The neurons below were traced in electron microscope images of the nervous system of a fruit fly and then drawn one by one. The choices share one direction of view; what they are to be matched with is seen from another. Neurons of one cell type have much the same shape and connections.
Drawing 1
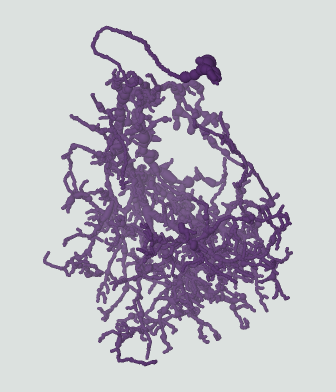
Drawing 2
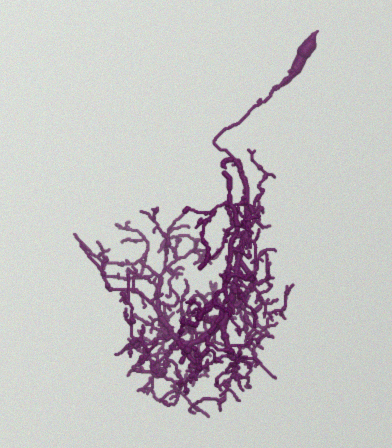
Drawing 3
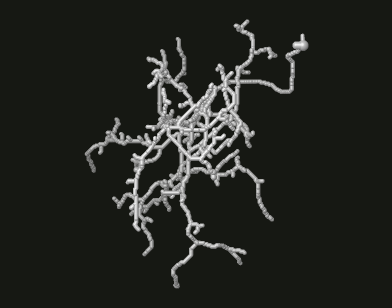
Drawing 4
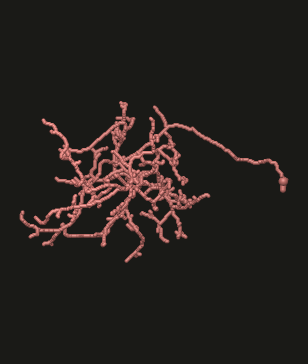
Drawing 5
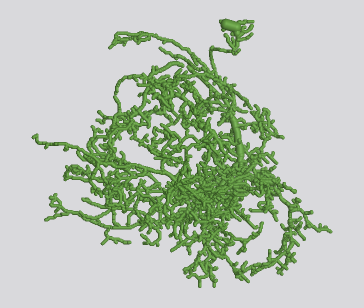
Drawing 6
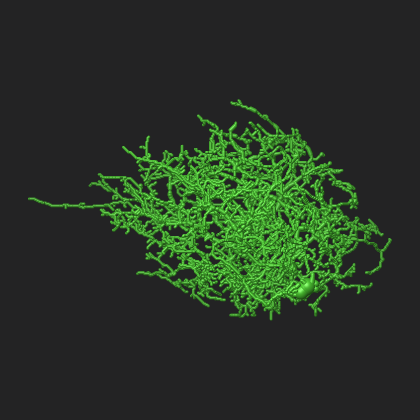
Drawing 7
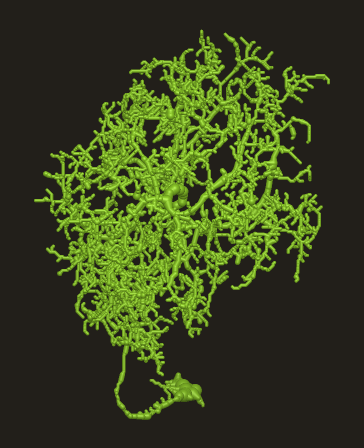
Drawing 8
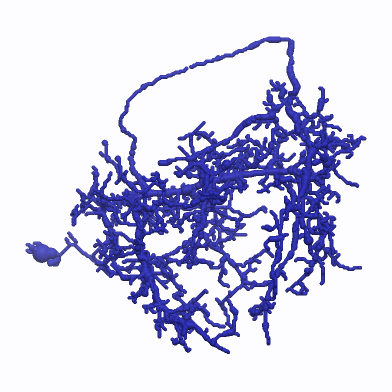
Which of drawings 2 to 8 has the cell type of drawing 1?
2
